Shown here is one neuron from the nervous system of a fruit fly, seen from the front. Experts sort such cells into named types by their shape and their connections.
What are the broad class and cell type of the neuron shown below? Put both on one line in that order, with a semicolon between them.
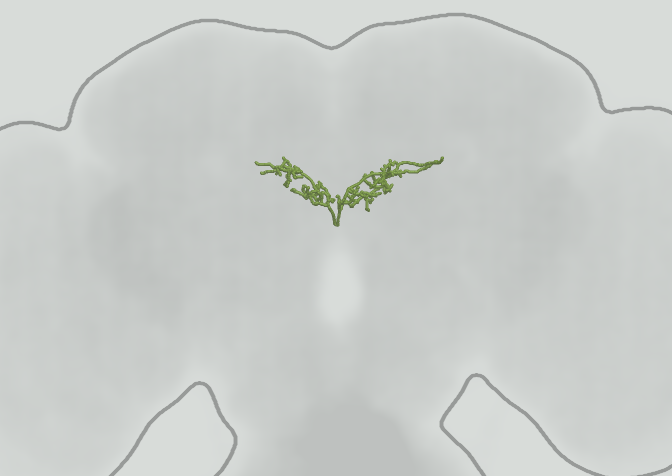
central-brain intrinsic neuron; IB064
